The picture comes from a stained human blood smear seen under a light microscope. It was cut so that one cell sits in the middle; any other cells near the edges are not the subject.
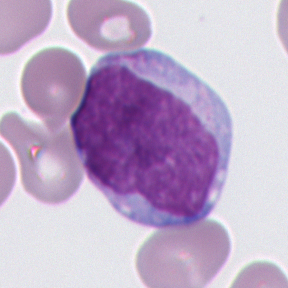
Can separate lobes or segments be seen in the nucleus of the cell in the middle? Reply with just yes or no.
No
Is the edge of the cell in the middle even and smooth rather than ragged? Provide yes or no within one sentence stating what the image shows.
Yes, in outline this cell is smooth rather than rough.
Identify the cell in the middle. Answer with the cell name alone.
atypical promyelocyte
